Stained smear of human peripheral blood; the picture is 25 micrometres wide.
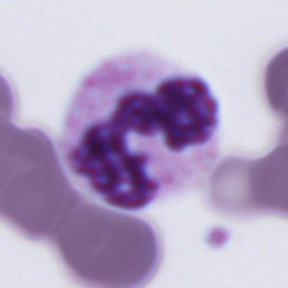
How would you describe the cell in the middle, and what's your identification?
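Notice how the nucleus is divided into lobes, joined one to the next in a curved, S-like chain. Its chromatin is coarse, clumped and dark purple. The cytoplasm is abundant and pale pink, with fine pinkish granules scattered through it. What you have here is a segmented neutrophil.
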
